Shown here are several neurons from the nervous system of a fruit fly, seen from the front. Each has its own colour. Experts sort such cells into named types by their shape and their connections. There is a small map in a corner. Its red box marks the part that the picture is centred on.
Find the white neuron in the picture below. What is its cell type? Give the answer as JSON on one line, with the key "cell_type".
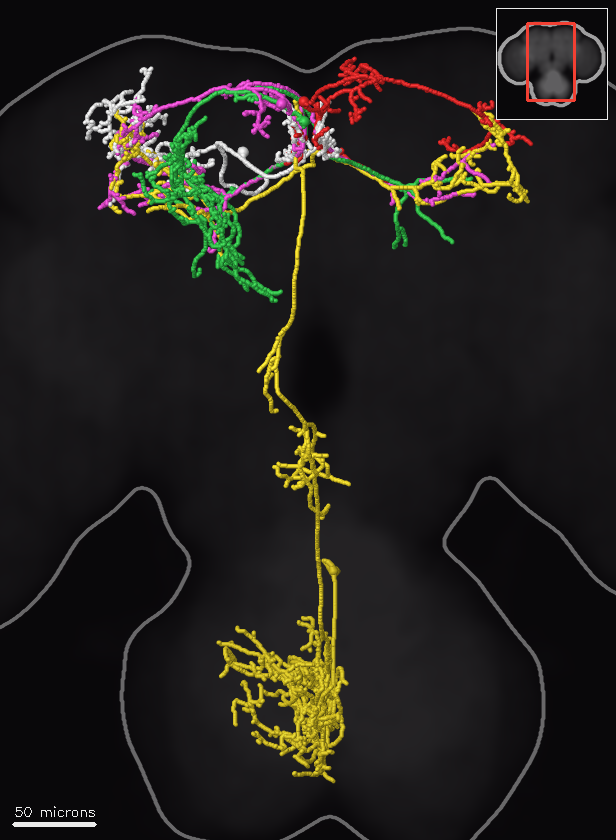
{"cell_type": "SMP510"}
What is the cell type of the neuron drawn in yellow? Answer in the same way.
{"cell_type": "AN05B103"}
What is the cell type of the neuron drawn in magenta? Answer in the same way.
{"cell_type": "SMP723m"}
